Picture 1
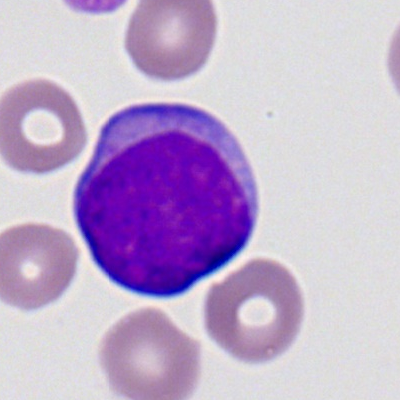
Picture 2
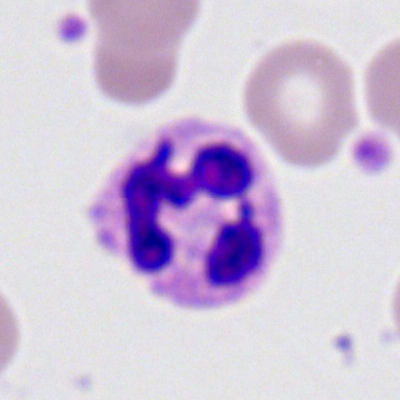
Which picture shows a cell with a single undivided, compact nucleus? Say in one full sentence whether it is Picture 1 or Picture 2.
Picture 1 contains the cell with a compact, undivided round, oval or kidney-shaped nucleus.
